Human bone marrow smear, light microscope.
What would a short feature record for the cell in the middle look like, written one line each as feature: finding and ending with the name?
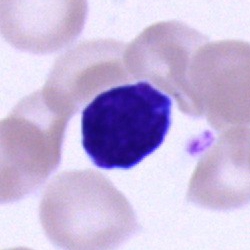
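Chromatin: dense, stained dark purple-blue throughout
Nucleoli: none visible in the nucleus
Cytoplasm: scant, with the nucleus filling almost the whole cell
Shape: slightly angular rather than a smooth circle
Kind: lymphocyte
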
